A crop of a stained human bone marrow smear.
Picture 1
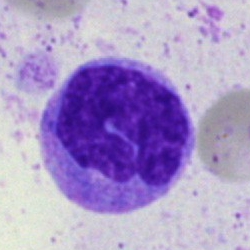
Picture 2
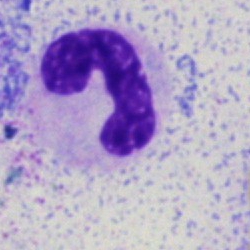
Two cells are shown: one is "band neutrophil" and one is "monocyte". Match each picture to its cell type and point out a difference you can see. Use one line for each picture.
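Picture 1 is a monocyte. The nucleus fills most of the cell and sits toward the upper right.
Picture 2 is a band neutrophil. The cytoplasm is abundant and pale pinkish-lilac.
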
